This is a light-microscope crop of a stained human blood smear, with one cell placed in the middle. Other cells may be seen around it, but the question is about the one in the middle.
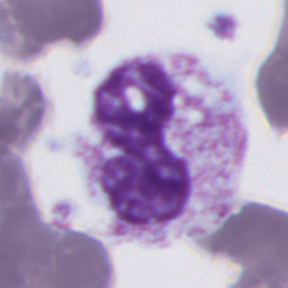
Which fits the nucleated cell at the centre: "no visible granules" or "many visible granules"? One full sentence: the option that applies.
Its cytoplasm contains many granules that can be seen.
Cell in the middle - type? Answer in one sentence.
The cell shown in the center of this light-microscope crop is a segmented neutrophil.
